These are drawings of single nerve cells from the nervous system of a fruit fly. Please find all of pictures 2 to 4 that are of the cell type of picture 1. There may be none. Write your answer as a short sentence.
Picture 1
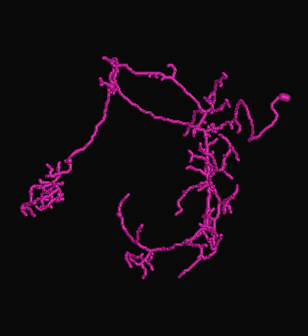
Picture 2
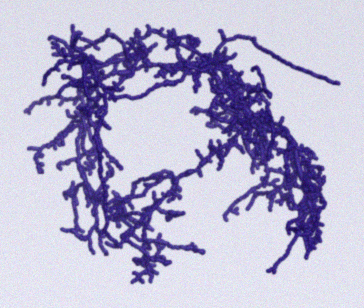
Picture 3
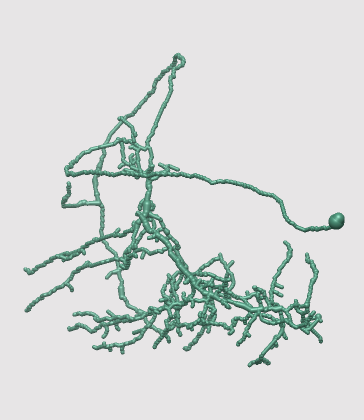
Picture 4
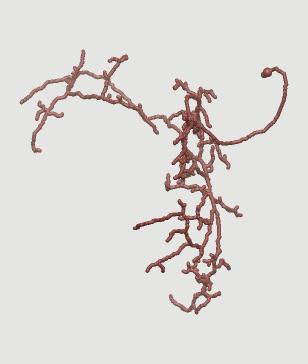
Picture 4 is of the same cell type.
